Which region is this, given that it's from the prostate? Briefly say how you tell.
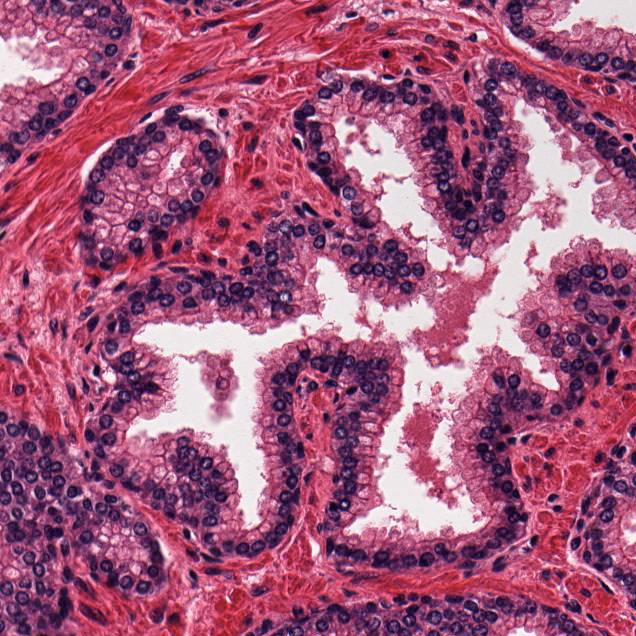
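Prostatic gland, to my eye. Glands with irregular, branching lumens are set apart by bands of stroma, and in the lower centre finger-like infoldings with pink stromal cores project into the lumens.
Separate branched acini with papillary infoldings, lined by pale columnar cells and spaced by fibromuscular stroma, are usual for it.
Tall columnar cells with pale, finely vacuolated cytoplasm line these glands, and their nuclei are round, dark, fairly uniform and basal.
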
